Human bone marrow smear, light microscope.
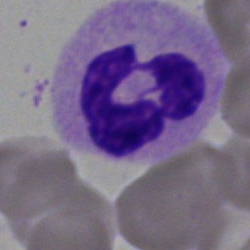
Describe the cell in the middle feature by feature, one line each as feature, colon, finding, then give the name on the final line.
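Chromatin: dark purple, coarsely clumped
Nucleoli: none visible
Cytoplasm: plenty, pale lilac, all the way round the nucleus
Vacuoles: none
Verdict: segmented neutrophil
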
